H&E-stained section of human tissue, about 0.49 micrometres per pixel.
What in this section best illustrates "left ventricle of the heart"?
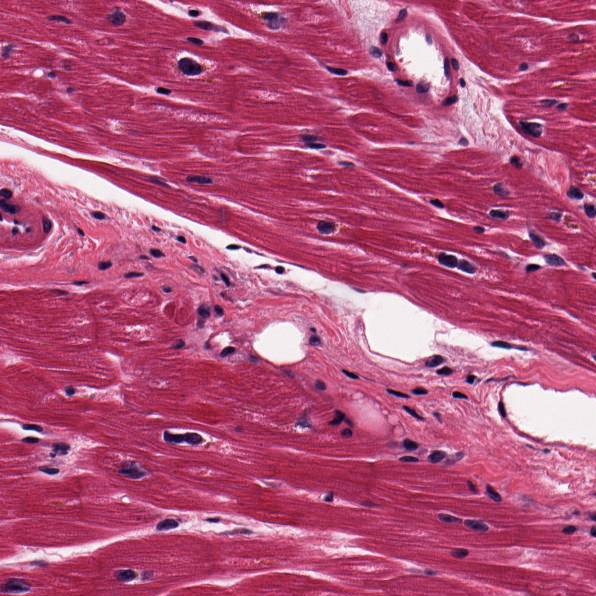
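Muscle fibres fill most of the field, running left to right and sloping gently down toward the right. They branch and join neighbouring fibres instead of lying as separate parallel cylinders, which fits the left ventricle of the heart.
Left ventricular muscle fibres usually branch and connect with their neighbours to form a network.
Near the top edge, in the upper right, a small vessel has a round open lumen lined by flattened nuclei. One usual feature is absent here: no fat cells appear anywhere in the field.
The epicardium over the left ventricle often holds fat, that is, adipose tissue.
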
